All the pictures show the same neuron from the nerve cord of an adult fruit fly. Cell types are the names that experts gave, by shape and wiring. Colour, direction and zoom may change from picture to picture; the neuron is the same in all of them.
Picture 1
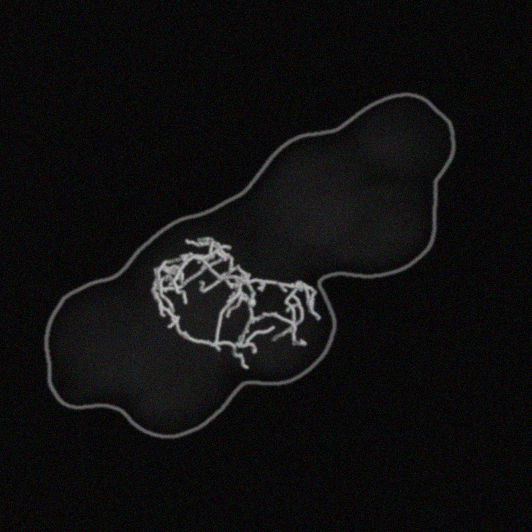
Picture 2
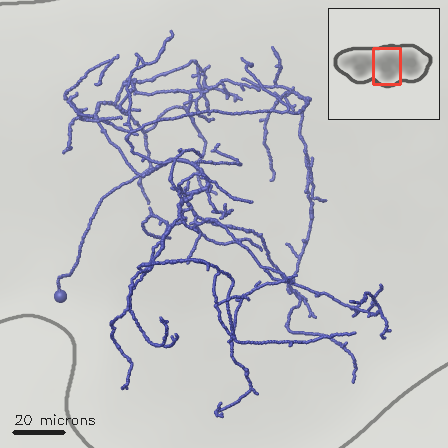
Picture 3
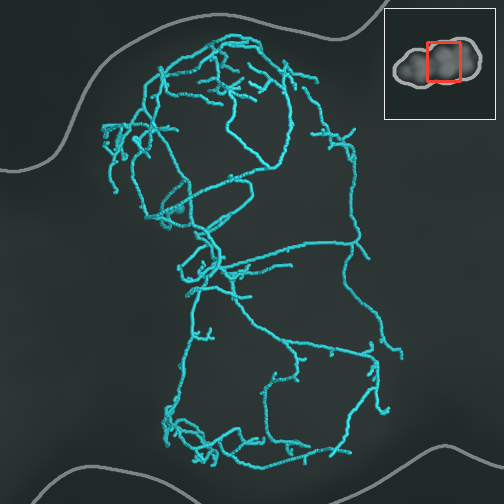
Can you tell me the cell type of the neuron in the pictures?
IN04B016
